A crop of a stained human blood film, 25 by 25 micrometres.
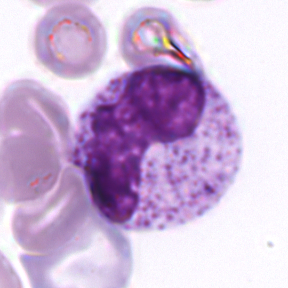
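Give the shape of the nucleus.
Bent like a kidney, with its concave side facing the lower right.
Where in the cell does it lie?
Along the upper and left parts.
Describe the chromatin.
Dark purple and coarsely clumped, with paler patches between the clumps.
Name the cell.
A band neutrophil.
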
